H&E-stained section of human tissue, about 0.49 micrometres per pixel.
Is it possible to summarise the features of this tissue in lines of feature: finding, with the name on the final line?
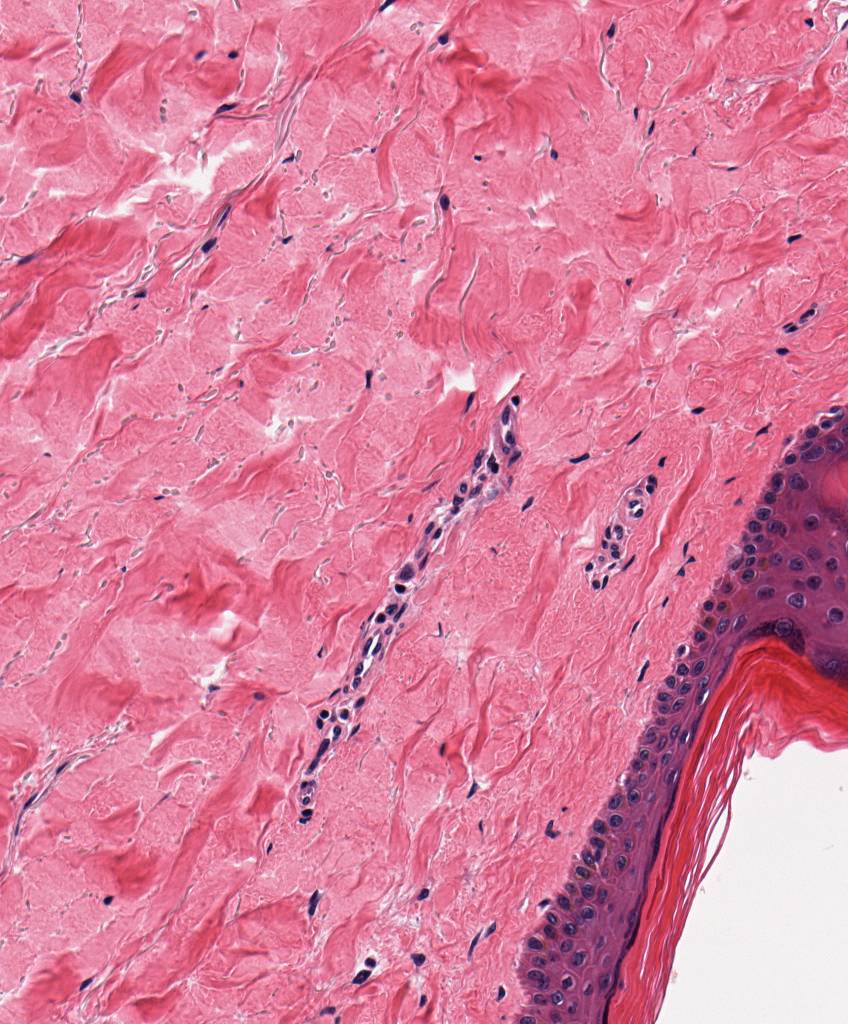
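Field: dense pink connective tissue over most of it, a strip of epithelium along the lower right edge
Epithelium: stratified squamous, small dark basal nuclei with larger paler nuclei above
Stroma: thick eosinophilic collagen bundles in haphazard directions
Cells: sparse, mostly small dark spindle-shaped nuclei scattered singly
Name: skin of the lower leg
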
